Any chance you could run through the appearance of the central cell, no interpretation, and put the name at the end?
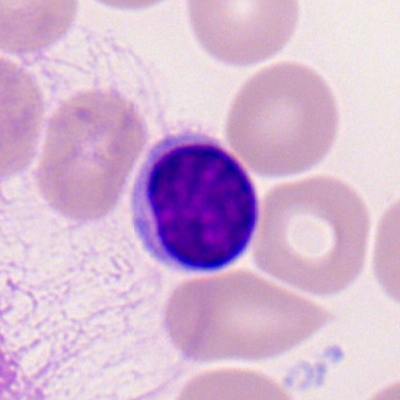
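A round, smooth outline bounds the cell. Its chromatin is dense, dark purple and coarsely clumped. The cytoplasm is free of both granules and vacuoles. The name of this cell is lymphocyte.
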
